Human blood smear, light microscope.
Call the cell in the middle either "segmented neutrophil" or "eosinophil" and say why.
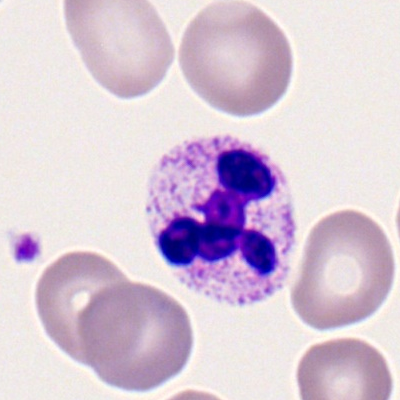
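That's a segmented neutrophil. What settles it is the granules: fine and lilac-purple, scattered through plentiful pale pinkish cytoplasm.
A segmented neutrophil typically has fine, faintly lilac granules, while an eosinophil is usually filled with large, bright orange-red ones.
Otherwise, the outline is smooth and roughly round, and the chromatin is dense and dark purple.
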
